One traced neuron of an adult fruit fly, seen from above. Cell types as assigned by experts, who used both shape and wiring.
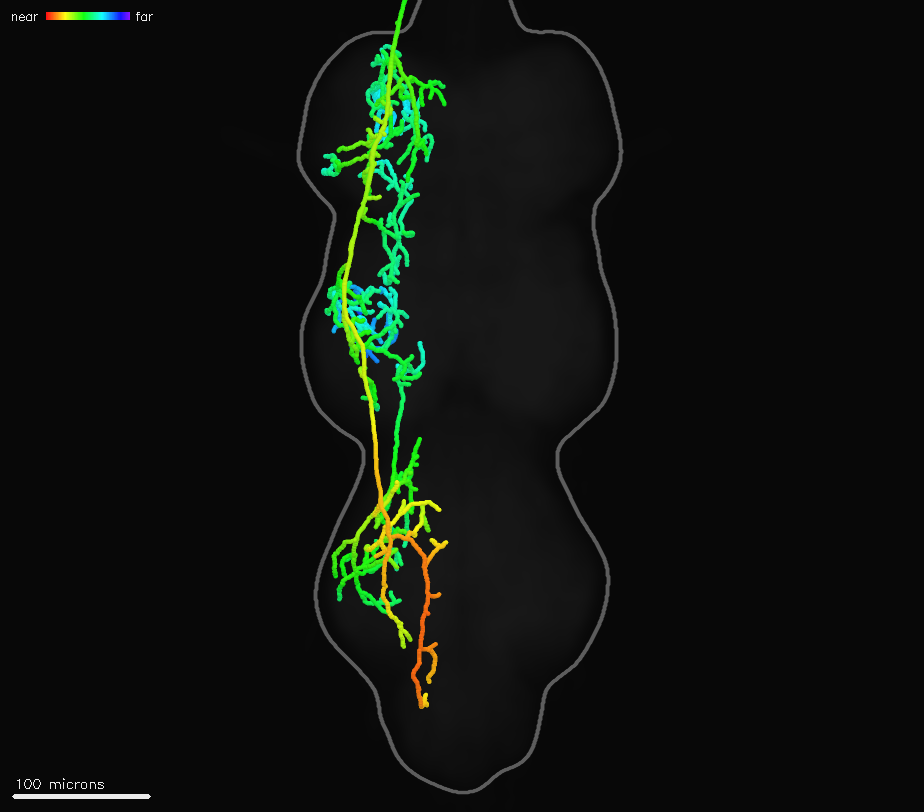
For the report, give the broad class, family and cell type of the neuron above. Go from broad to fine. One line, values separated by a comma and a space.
descending neuron, DNg, DNg100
